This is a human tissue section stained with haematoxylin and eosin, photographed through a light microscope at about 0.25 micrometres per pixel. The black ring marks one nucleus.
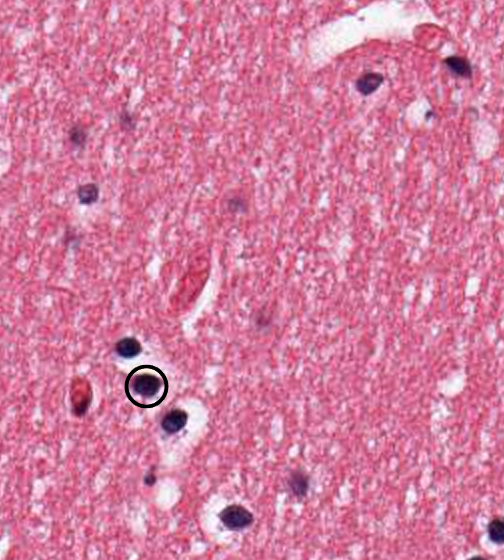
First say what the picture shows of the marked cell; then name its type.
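The nucleus is small, round to slightly oval and very dark, about the same size as the two similar dark nuclei next to it. The nucleus is stained evenly dark throughout, with no inner detail visible. No distinct pink cytoplasm can be made out around the nucleus; instead a pale, unstained space partly surrounds it. It is the middle one of a short oblique row of three similar round dark nuclei lying in the pink fibrillary background. The marked cell is an oligodendrocyte.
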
